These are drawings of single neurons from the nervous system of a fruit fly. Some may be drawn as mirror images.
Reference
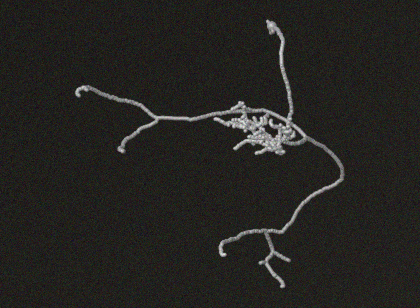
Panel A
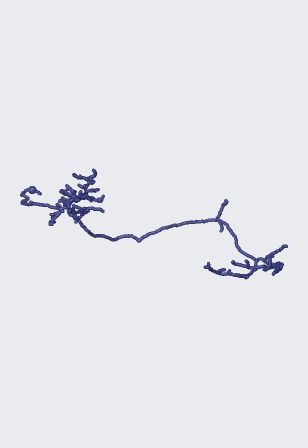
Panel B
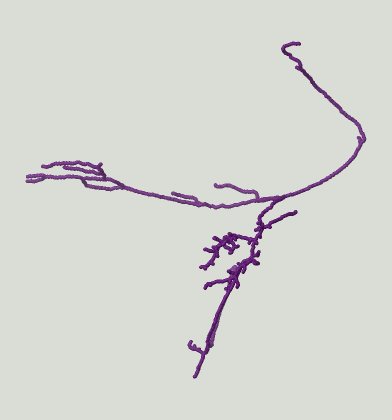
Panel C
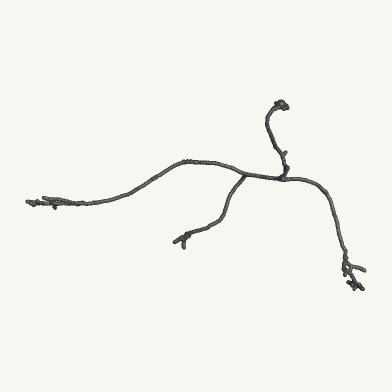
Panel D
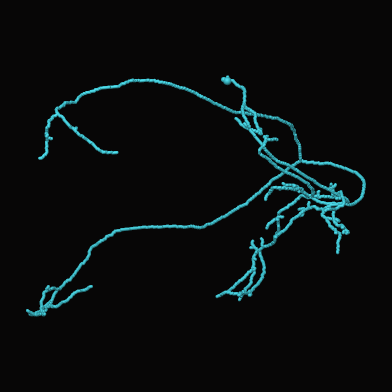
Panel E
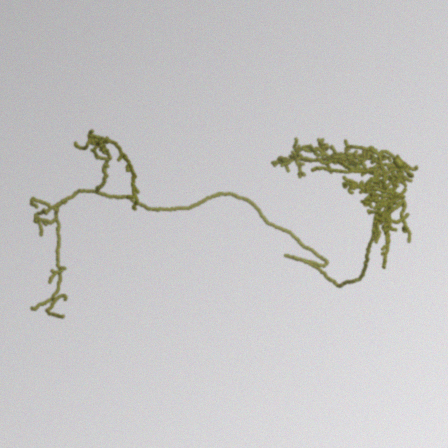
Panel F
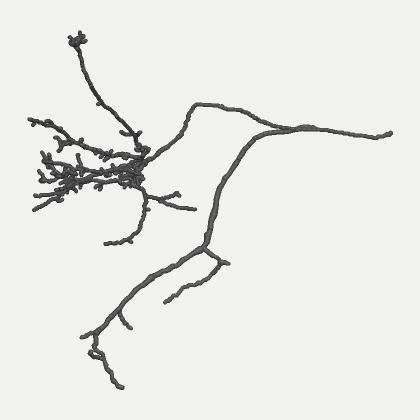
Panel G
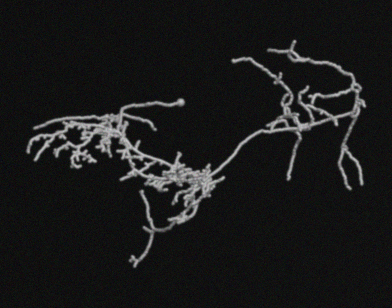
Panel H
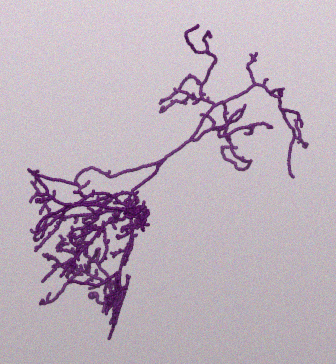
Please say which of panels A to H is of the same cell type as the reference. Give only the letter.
F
